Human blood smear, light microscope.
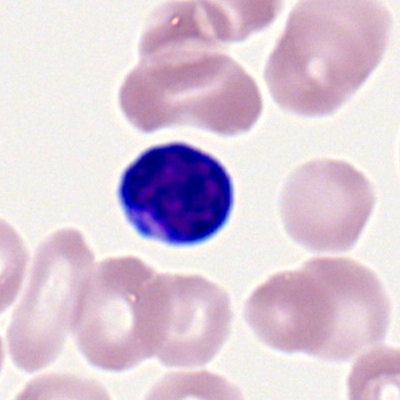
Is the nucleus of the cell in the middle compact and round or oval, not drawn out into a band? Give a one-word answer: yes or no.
Yes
